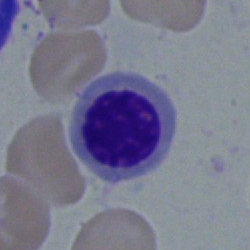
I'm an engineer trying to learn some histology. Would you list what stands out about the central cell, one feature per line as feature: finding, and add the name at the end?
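Outline: round, smooth edge
Chromatin: deep purple, dense and clumped
Cytoplasm: pale blue rim around the whole nucleus
Granules: none visible
Name: erythroblast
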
